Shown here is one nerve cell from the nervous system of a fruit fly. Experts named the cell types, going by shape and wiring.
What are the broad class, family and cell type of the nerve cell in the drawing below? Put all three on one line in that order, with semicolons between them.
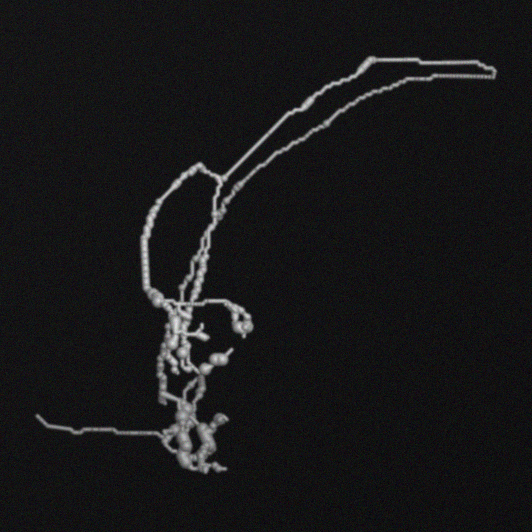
sensory neuron entering the brain; class olfactory; ORN_VA7m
